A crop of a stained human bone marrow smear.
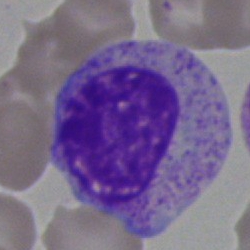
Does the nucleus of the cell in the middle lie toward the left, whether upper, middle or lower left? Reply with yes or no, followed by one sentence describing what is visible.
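Yes. A moderate rim of pale grey-blue cytoplasm is widest on the right side of the cell.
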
